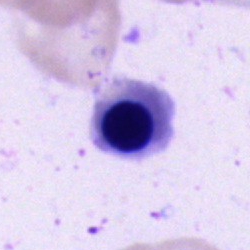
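Erythroblast, the central cell in a stained bone marrow smear. Its chromatin looks uniformly dense and very dark, and I can make out no pattern in it. I see no nucleoli either. The nucleus sits off-centre, leaving the wider band of cytoplasm on the right, and that cytoplasm shows no granules.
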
